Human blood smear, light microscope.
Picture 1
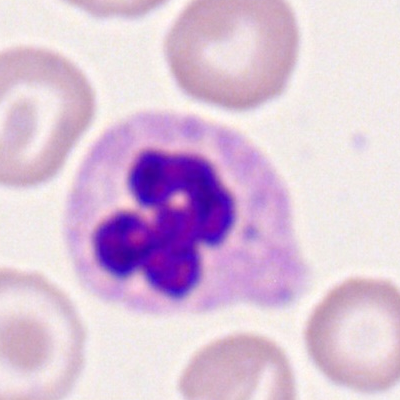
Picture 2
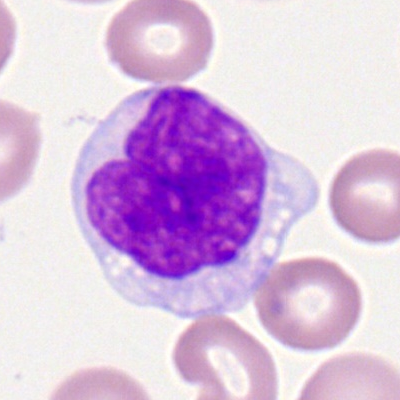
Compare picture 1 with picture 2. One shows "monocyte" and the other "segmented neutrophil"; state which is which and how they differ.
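Picture 1 shows the segmented neutrophil, and picture 2 shows the monocyte. Start with the outlines: the segmented neutrophil is roughly round, while the monocyte's outline is irregular, with a rounded bulge of cytoplasm on its right side. Next compare the cytoplasm: abundant and pale pinkish-lilac in picture 1, pale grey-blue in picture 2.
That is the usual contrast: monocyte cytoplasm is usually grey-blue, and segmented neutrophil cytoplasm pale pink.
The segmented neutrophil's cytoplasmic granules are fine and faint, and in the monocyte no coarse coloured granules are seen. In the segmented neutrophil the chromatin is dense and dark purple, and no nucleolus is visible in the nucleus.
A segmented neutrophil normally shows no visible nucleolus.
Around the cells, a small purple dot lies in the background to the right of the segmented neutrophil, and several red cells lie close around the monocyte without overlapping it.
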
